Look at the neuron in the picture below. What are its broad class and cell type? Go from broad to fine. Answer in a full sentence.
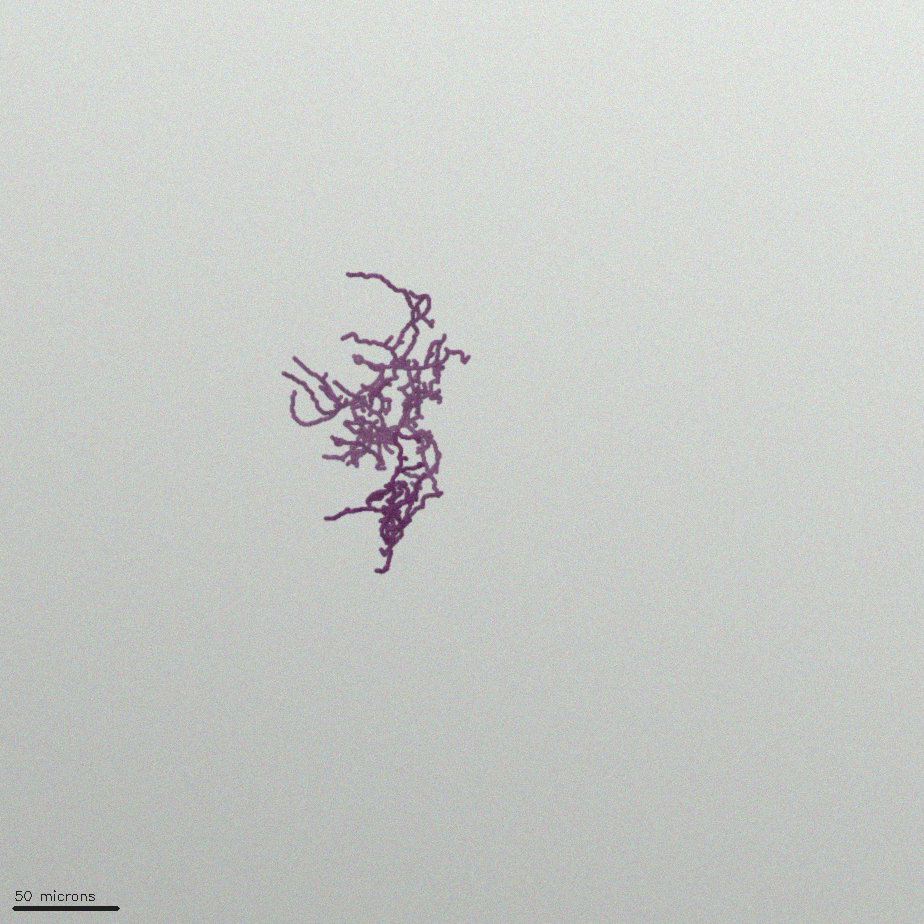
A central-brain intrinsic neuron, type PS318.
